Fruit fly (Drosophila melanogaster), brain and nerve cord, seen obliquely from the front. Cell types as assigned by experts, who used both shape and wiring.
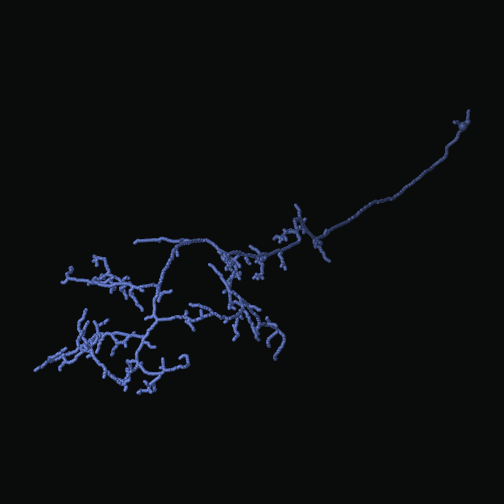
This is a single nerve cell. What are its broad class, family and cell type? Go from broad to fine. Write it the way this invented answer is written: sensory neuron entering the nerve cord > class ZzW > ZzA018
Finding: nerve-cord intrinsic neuron > hemilineage 03B > IN03B055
